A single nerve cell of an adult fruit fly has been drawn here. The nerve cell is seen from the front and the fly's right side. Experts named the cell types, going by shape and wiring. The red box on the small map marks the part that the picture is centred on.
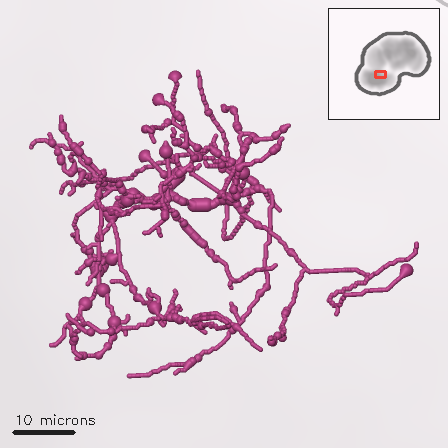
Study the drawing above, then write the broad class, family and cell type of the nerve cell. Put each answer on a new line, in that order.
nerve-cord intrinsic neuron
hemilineage 11B
IN11B018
